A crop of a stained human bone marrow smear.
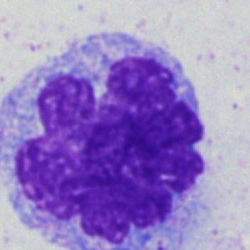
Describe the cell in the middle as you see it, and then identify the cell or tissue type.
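Roughly round, this one, though the edge looks slightly irregular and fuzzy. Most of the cell is nucleus, with a moderate rim of cytoplasm around it. Dark purple chromatin sits in clumps, small paler patches between them. The cytoplasm looks pale grey-blue. It is a monocyte.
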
